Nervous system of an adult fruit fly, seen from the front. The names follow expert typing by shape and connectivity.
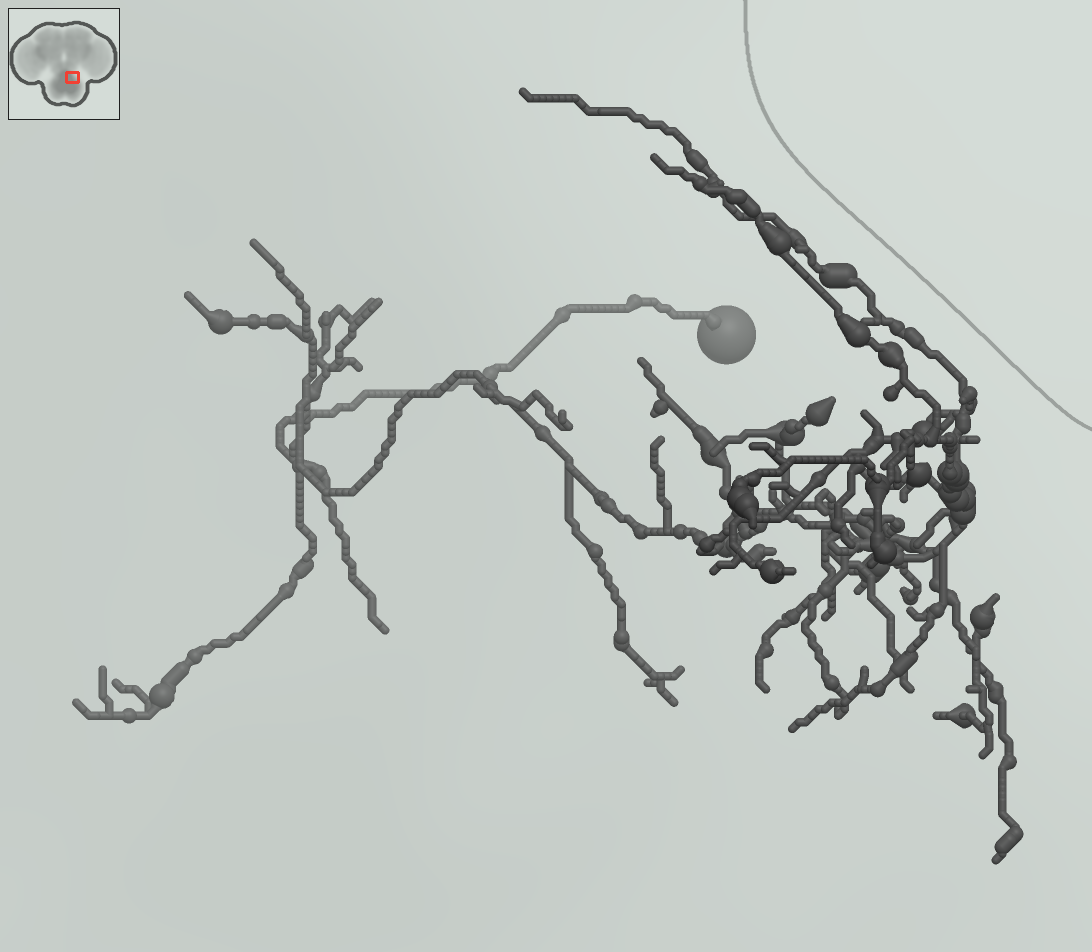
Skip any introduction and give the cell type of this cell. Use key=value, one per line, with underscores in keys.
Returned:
cell_type=IN03B088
